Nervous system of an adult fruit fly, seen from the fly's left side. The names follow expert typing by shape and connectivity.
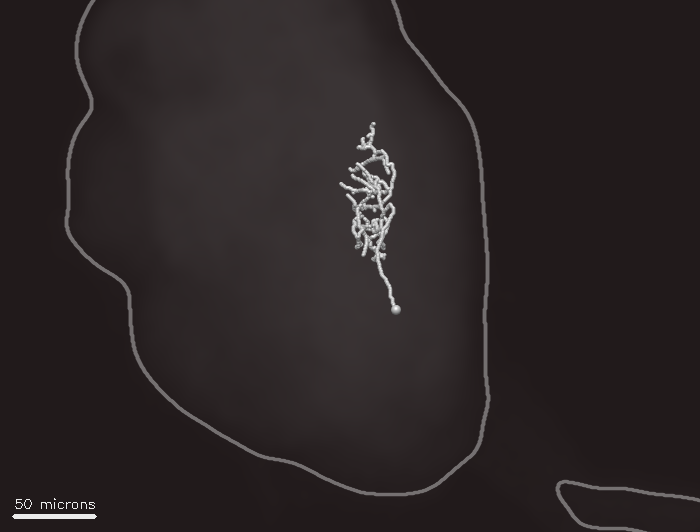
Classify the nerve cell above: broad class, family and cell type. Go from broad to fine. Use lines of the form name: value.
broad class: optic-lobe intrinsic neuron
family: Li
cell type: Li18b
